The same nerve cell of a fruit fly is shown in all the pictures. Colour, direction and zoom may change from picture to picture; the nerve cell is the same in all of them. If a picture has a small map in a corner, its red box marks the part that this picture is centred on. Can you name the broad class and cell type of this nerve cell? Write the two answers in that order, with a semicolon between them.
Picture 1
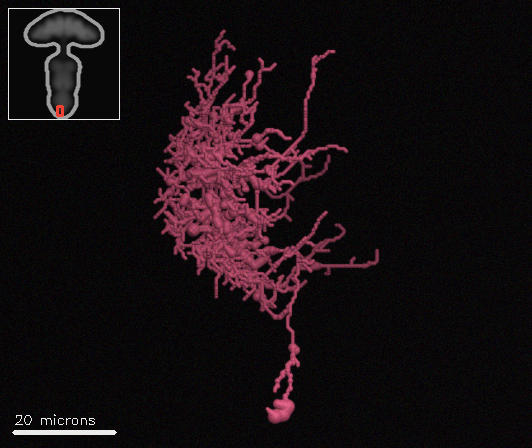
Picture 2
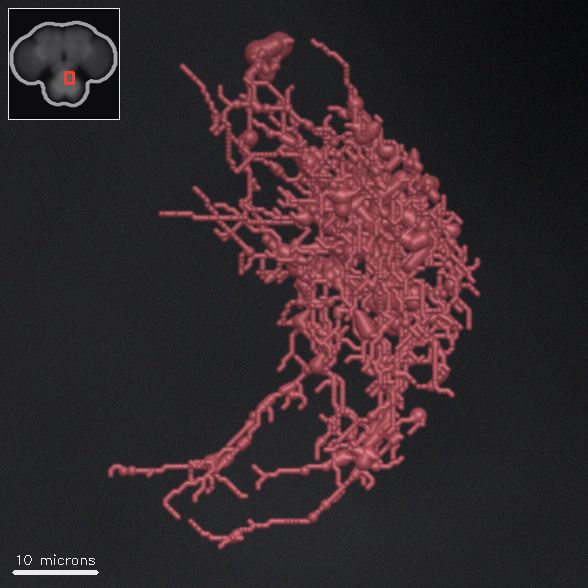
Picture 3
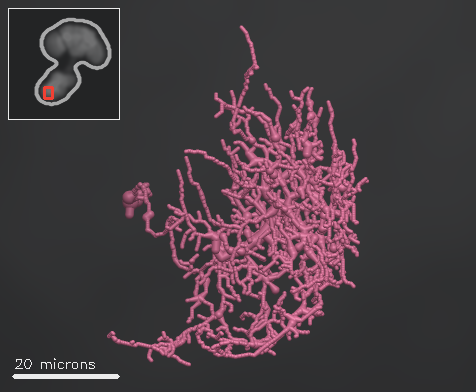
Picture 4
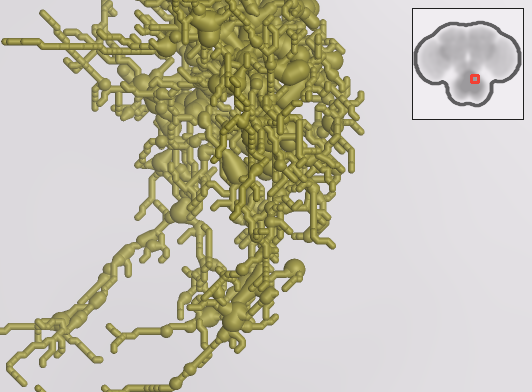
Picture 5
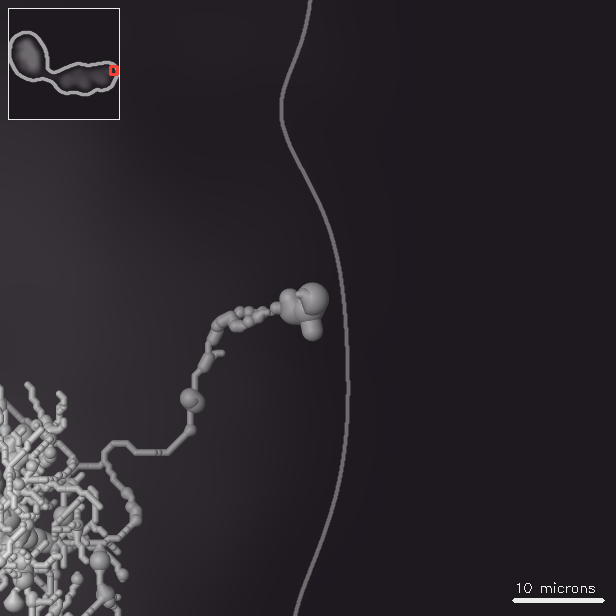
nerve-cord intrinsic neuron; INXXX348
